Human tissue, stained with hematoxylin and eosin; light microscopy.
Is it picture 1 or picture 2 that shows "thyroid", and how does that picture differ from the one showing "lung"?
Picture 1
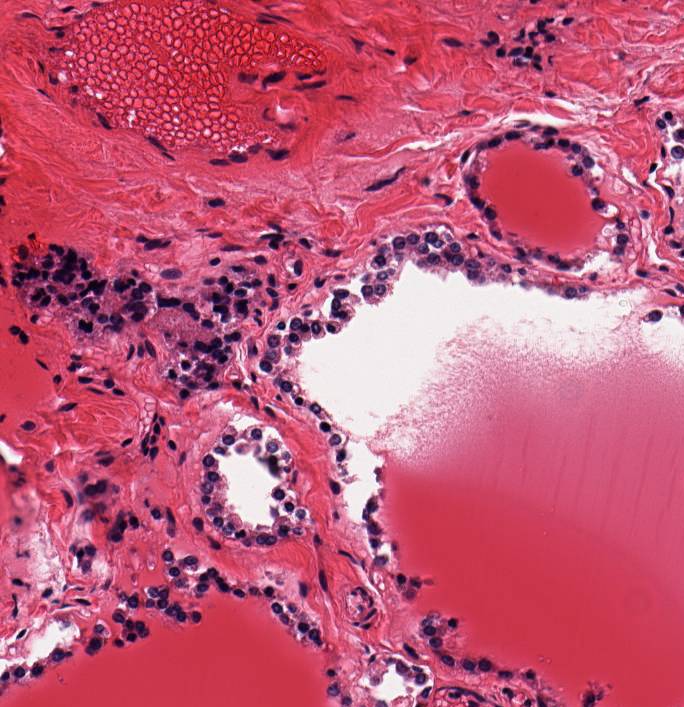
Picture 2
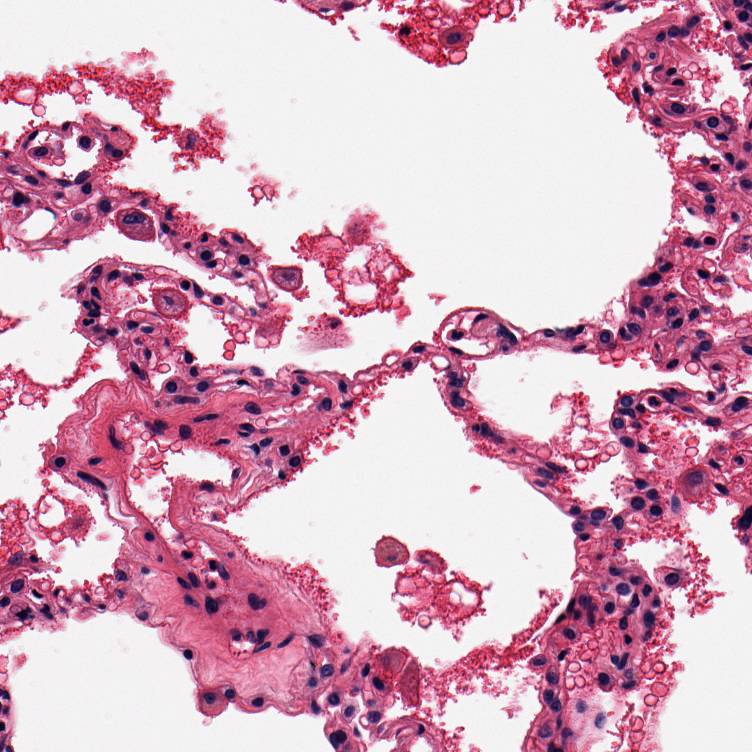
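As I read it, picture 1 is thyroid and picture 2 is lung. In the thyroid, pools of homogeneous pink material fill the lower right and bottom, and an oval unit at the upper right, lined by a single layer of cuboidal cells, is filled with the same material. Those lining cells have round, dark nuclei of fairly uniform size.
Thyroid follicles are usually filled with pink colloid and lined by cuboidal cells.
The lung, by contrast, has thin branching septa around large, mostly empty spaces, the largest in the upper centre.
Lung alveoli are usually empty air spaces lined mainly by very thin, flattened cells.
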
